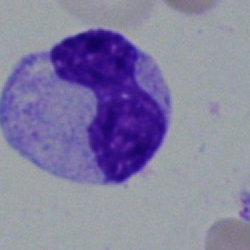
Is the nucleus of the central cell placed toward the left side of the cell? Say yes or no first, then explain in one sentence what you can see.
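No. The nucleus sits toward the right side of the cell.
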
